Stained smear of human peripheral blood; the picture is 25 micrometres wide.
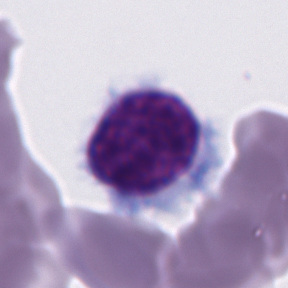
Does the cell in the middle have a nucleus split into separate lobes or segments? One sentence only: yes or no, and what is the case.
No, the nucleus is not divided into lobes but is one compact round, oval or kidney-shaped mass.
